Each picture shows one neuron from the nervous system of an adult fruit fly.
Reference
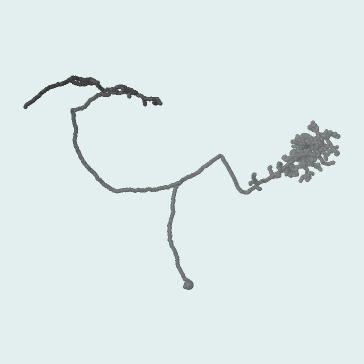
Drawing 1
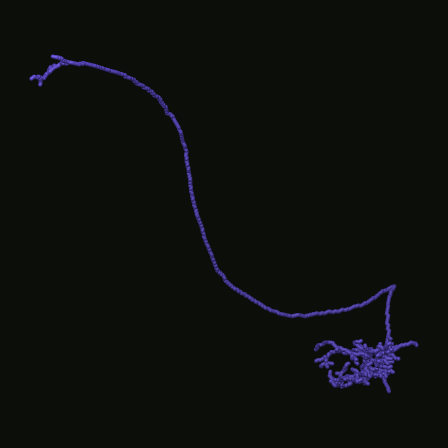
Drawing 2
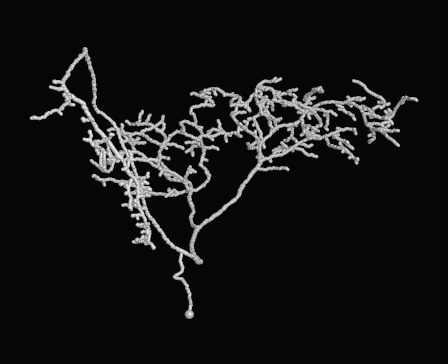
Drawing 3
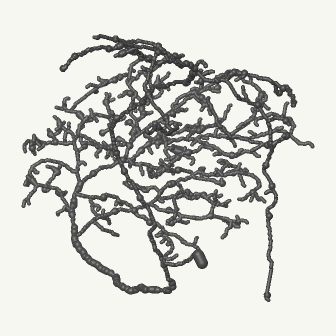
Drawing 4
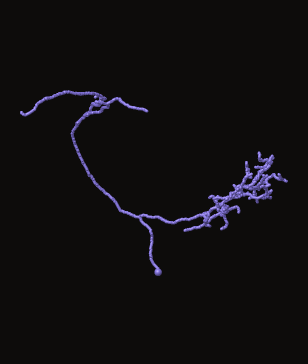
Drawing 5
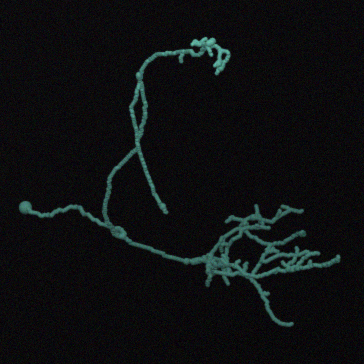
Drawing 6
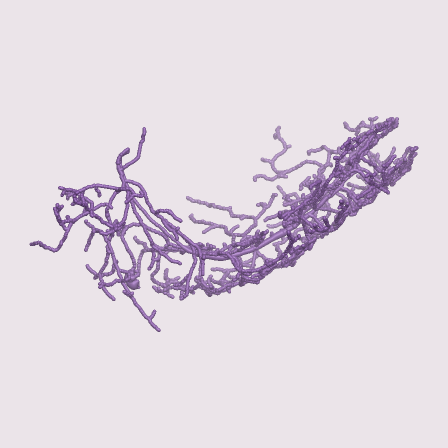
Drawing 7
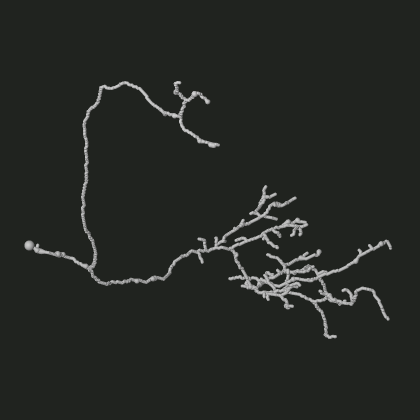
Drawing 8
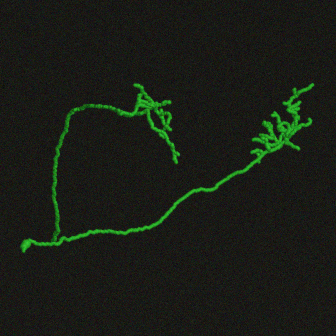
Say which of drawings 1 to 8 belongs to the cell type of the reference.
Drawing 4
